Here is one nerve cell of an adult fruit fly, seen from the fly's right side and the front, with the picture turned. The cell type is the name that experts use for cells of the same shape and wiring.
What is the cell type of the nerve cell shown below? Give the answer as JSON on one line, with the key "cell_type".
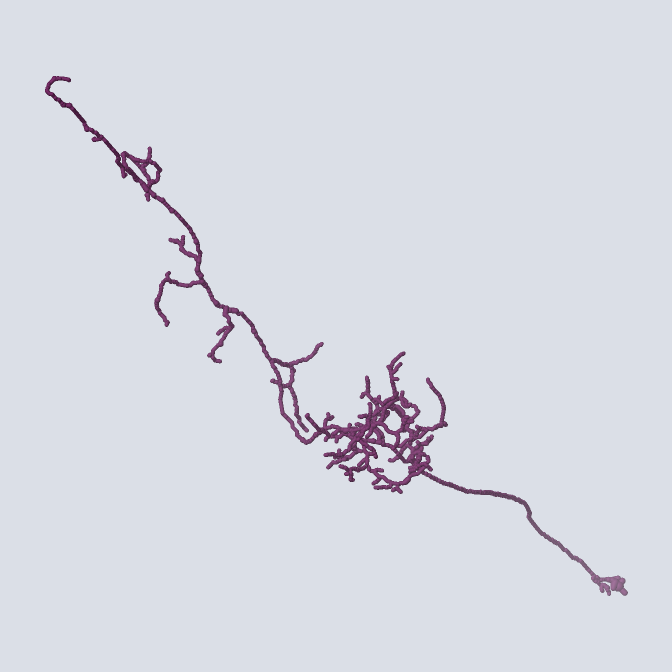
{"cell_type": "IN06A094"}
